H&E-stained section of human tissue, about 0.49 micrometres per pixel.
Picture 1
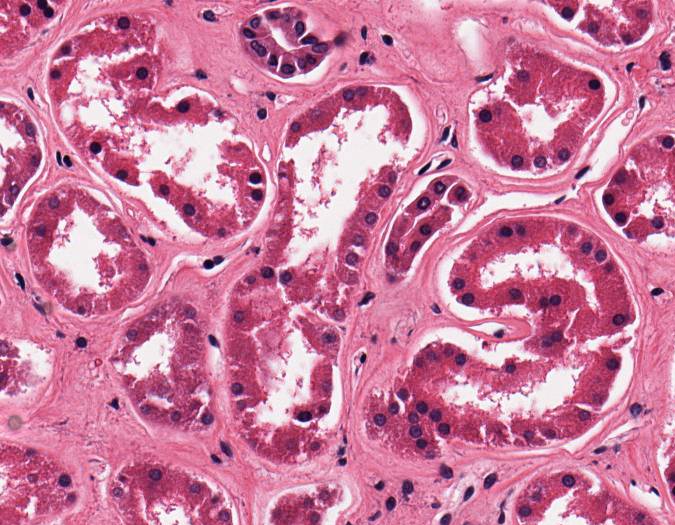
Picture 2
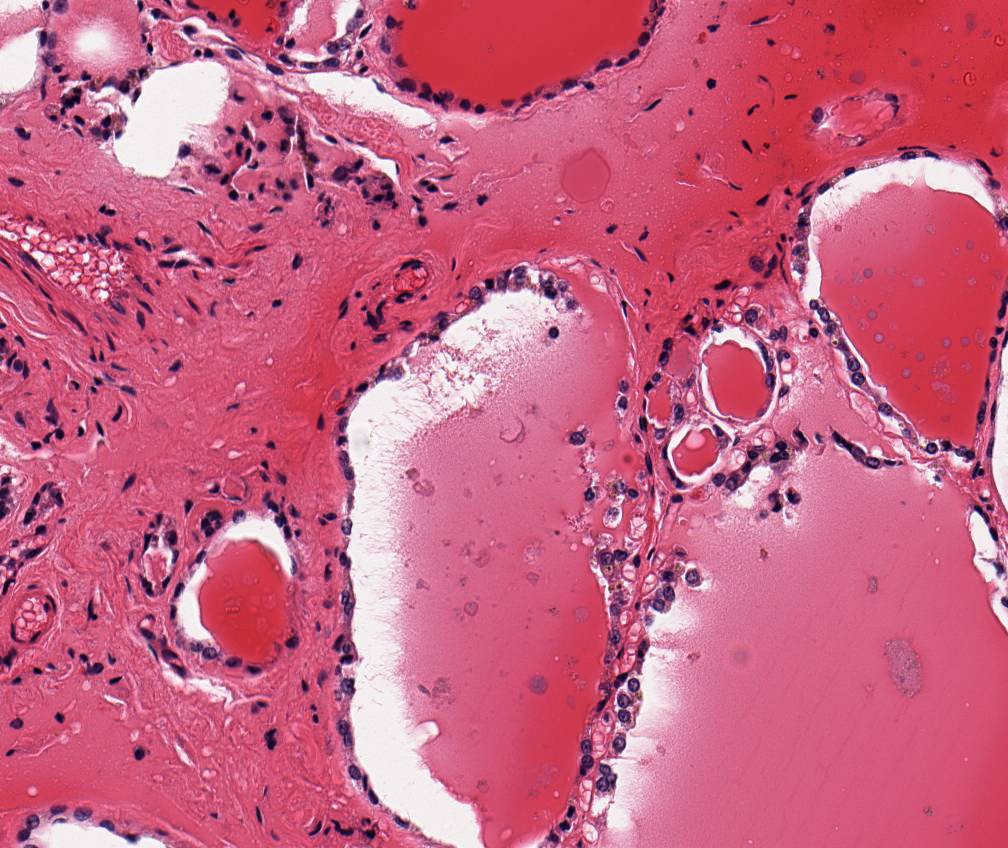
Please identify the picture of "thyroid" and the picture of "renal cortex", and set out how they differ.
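Picture 1: renal cortex. Picture 2: thyroid. Renal cortex: closely packed cut tubules of varied shape fill the field, set in pink stroma. Tubule lining: single layer of cuboidal to low columnar epithelial cells with abundant, granular, deeply eosinophilic cytoplasm and single round, dark-staining nuclei toward the cell base. Thyroid: follicles of widely varying size in centre and right, largest at lower right, small ones in centre. Follicle lumens filled with homogeneous pink-red colloid. Follicle lining: single layer of flattened to low cuboidal cells, small dark round nuclei. Stroma at left edge: small vessels packed with red blood cells.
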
